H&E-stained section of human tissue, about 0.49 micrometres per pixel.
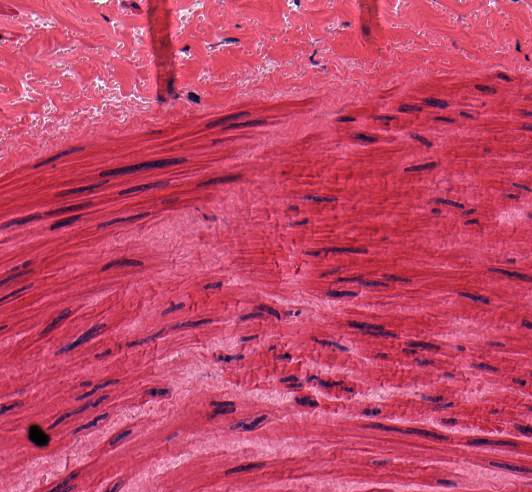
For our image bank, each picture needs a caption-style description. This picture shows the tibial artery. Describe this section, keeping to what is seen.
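Smooth muscle bundles fill the lower three-quarters of the field. Their nuclei are elongated and cigar-shaped with blunt ends, and the cells have abundant bright pink cytoplasm drawn out into long fibres. Paler pink, wavy collagenous tissue with only a few scattered nuclei crosses the top.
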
